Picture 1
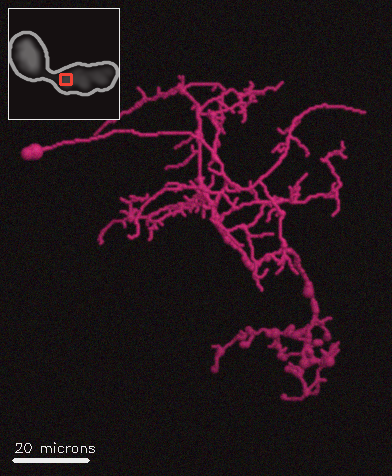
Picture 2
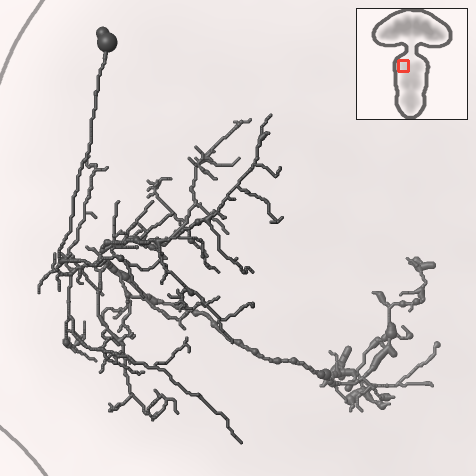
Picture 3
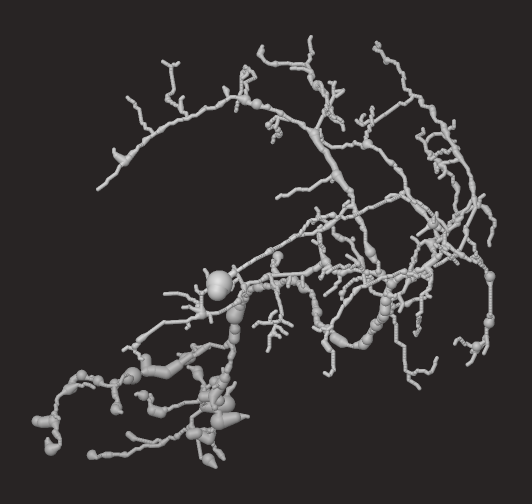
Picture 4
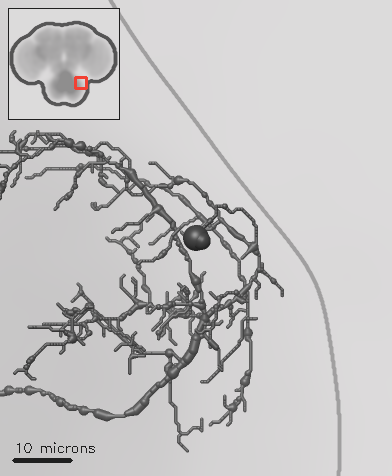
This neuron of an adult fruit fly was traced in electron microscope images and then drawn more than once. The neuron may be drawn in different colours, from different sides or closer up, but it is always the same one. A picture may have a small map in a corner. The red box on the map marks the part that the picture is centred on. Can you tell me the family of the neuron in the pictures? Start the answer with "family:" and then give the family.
family: hemilineage 19A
